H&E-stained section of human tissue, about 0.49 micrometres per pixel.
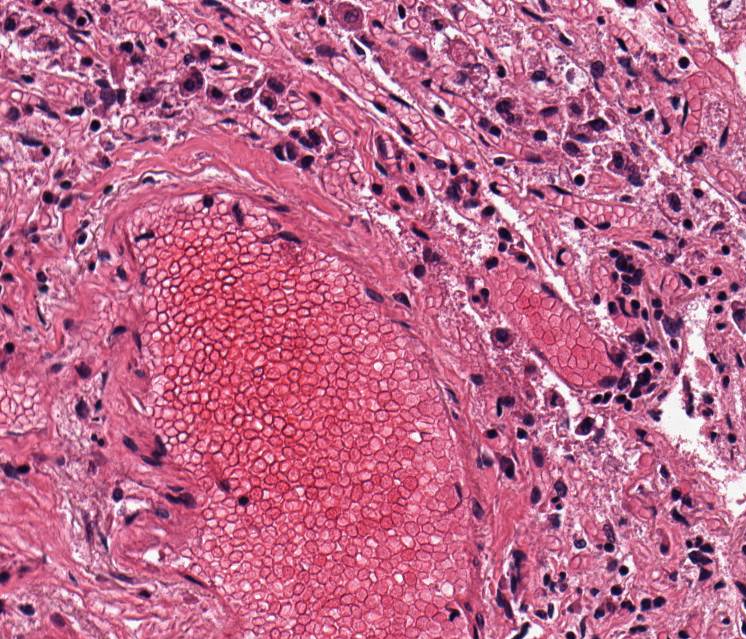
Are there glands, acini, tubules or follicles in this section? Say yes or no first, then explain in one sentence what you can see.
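No. No glands, tubules or lined epithelial spaces are seen anywhere in the field.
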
